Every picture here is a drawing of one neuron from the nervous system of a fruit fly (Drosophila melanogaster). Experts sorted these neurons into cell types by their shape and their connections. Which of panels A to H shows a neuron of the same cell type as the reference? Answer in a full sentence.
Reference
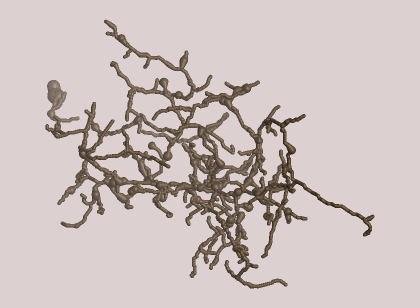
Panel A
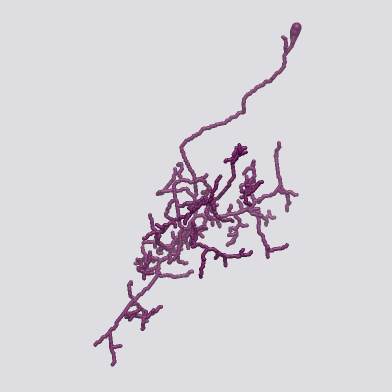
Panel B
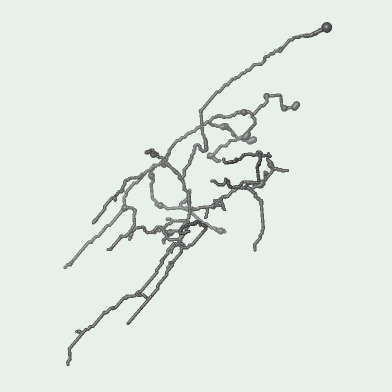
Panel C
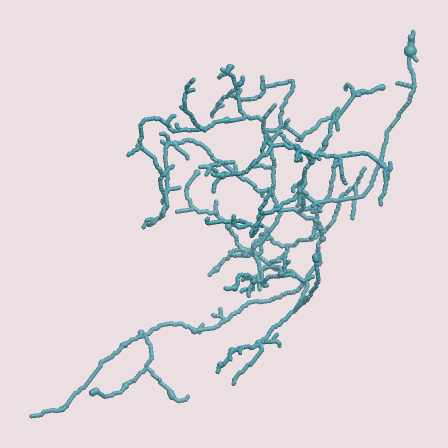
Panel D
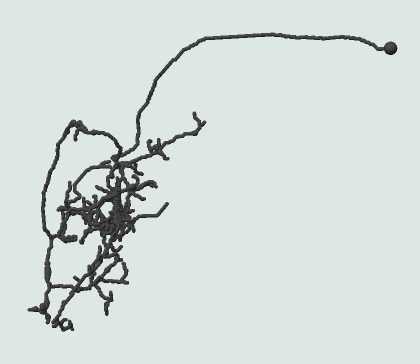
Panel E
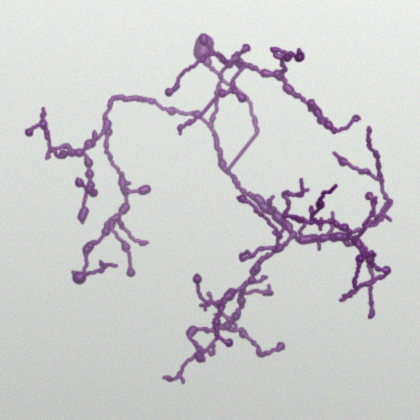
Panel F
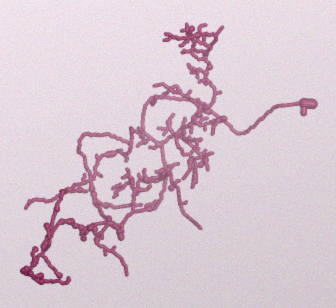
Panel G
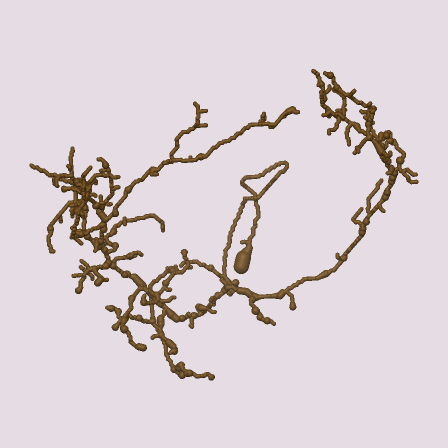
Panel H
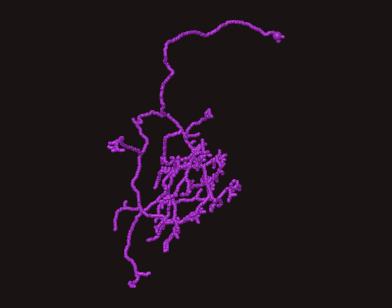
Panel A is of the same cell type.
